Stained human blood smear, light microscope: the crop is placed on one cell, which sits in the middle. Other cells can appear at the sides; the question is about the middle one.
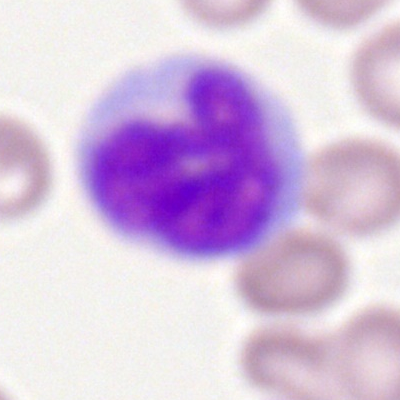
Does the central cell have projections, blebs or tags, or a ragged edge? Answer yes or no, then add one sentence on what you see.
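No. The cell outline is round and smooth.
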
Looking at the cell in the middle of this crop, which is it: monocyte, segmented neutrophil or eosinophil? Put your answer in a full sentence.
The cell the crop is centered on is a monocyte.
